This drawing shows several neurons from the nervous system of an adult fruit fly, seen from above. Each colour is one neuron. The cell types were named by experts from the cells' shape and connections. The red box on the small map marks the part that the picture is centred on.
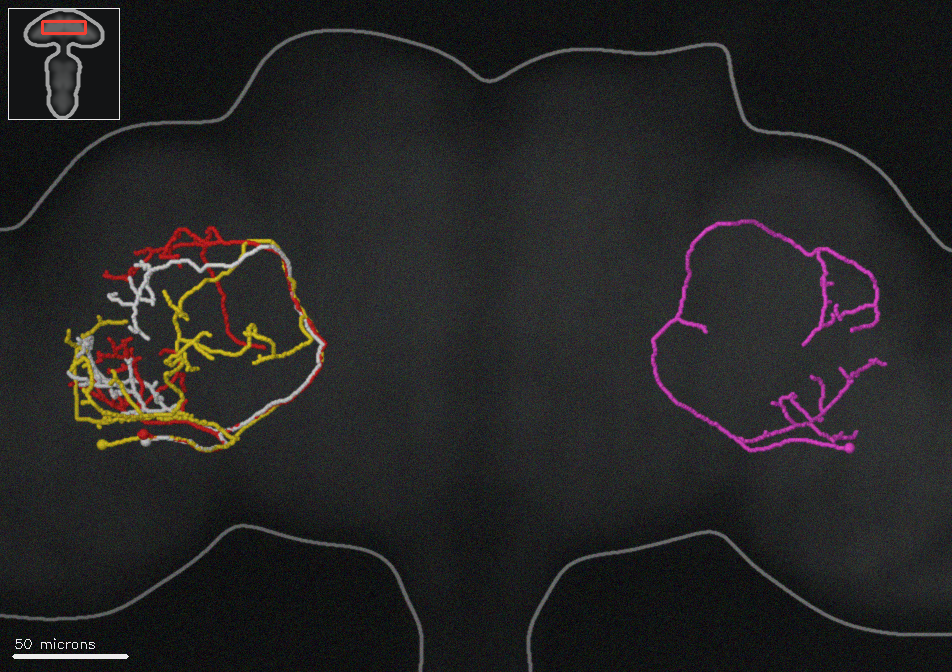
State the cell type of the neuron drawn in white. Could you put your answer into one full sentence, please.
The cell type carried by this neuron is LHPV5b2.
